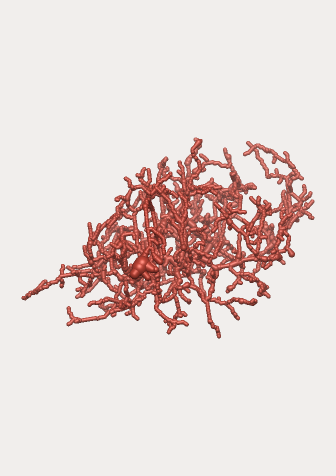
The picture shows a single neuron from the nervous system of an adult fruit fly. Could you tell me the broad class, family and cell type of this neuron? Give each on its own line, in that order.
nerve-cord intrinsic neuron
hemilineage 18B
IN18B033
